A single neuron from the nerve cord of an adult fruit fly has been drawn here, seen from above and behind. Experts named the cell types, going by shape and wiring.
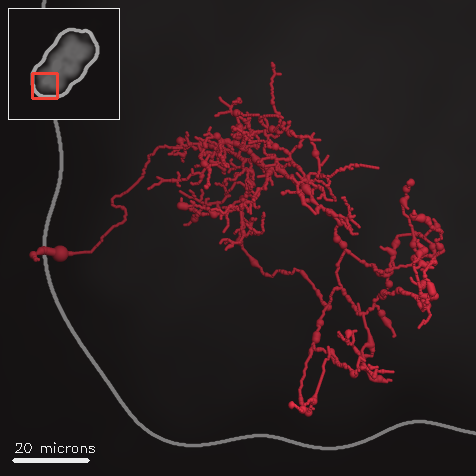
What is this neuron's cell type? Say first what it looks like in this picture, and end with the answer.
From left to right in the picture it spans about 110 microns. The picture shows dozens of branch ends. This is a nerve-cord intrinsic neuron. Its cell type is INXXX396.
